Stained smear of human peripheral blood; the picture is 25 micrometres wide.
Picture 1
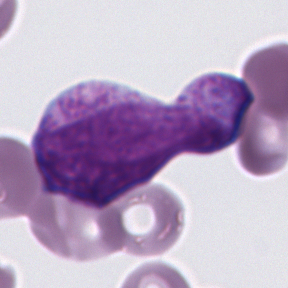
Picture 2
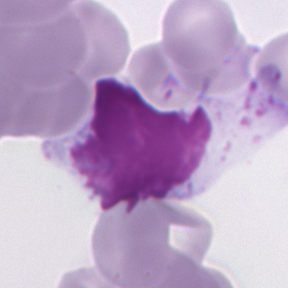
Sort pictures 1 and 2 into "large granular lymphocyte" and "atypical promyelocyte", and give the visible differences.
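The atypical promyelocyte is in picture 1, and the large granular lymphocyte in picture 2. Shape first: the atypical promyelocyte is elongated, with a narrow waist between a larger left part and a smaller right part, while the outer edge of the large granular lymphocyte's cytoplasm is faint and irregular, moulded around neighbouring cells. Nucleus next: in picture 1 it fills almost the whole cell and follows the same waisted, two-part shape; in picture 2 its lower-left edge is ragged and frayed, and no nucleoli can be seen.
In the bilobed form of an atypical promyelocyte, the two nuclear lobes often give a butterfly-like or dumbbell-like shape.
Cytoplasm then: picture 1 shows no distinct granules and no vacuoles, whereas in picture 2 the cytoplasm is very pale, almost colourless, and spreads out mainly to the right of the nucleus. Neighbours last: the lower edge of the atypical promyelocyte overlaps red cells, and red cells press on the large granular lymphocyte from above, from the left and from below.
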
